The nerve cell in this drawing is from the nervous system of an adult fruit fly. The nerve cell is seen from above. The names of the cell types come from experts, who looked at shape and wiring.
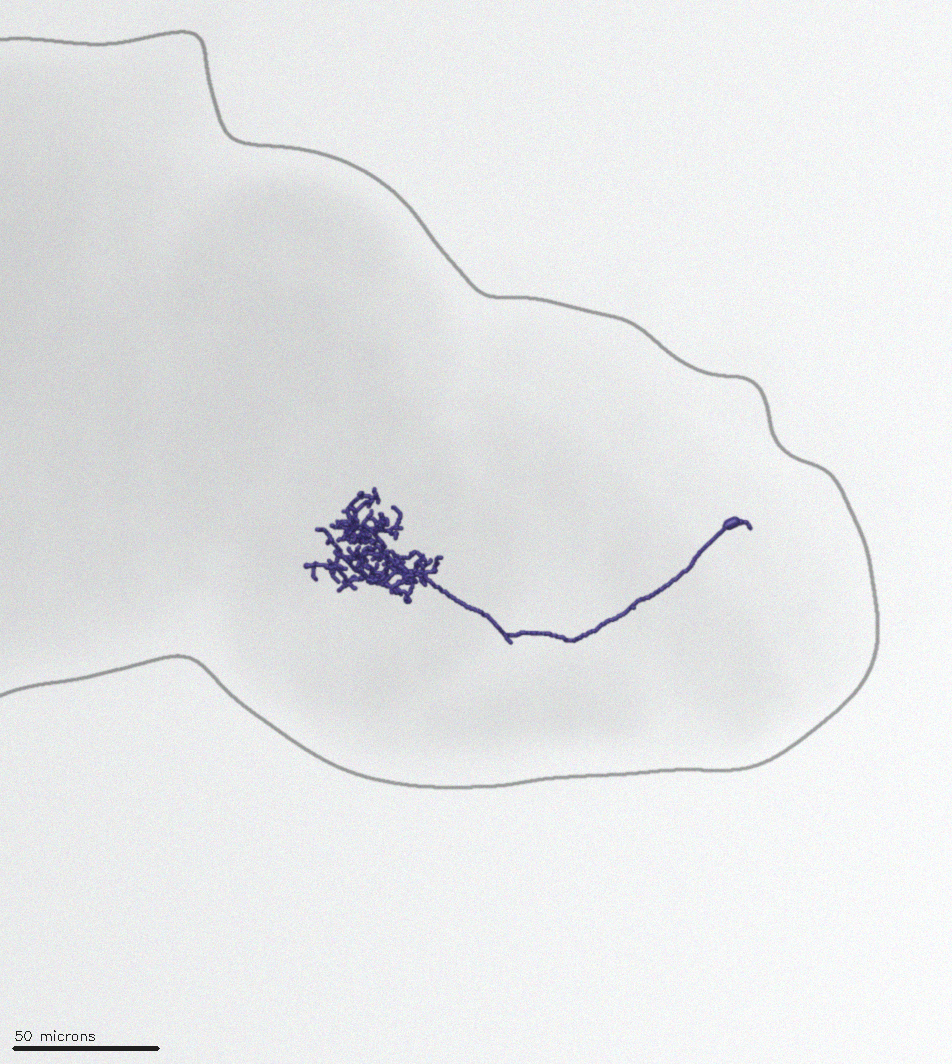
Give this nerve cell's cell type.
Tm24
